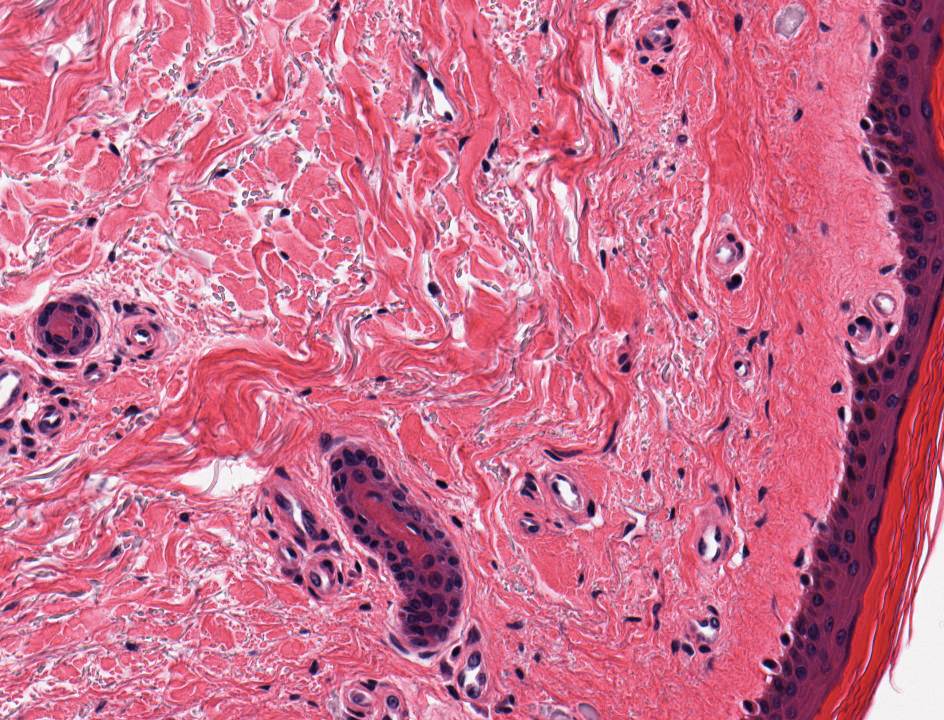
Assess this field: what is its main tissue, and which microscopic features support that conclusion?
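Dermis, then, is what fills most of this field; only a thin epidermis runs down the right edge. In the left and upper parts, the collagen forms coarse bundles running many different ways.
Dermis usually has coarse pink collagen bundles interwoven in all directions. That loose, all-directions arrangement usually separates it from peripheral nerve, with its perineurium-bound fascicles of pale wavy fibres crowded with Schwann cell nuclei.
As for the epidermis, its underside is nearly flat, lacking prominent rete ridges, and its outermost layer at the far right is a compact, bright red, layered stratum corneum.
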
